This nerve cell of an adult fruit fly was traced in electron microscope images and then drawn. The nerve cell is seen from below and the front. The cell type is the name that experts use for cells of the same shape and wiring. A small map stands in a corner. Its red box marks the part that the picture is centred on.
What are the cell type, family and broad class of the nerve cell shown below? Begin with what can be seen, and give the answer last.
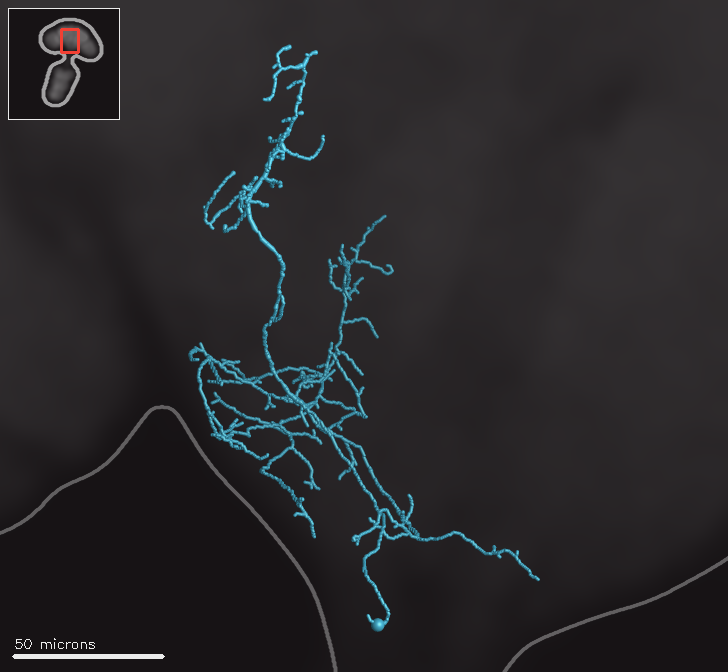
It is in the brain and does not reach the nerve cord. The cell body can be seen at the bottom of the picture. The picture shows dozens of branch ends. The cell type is CB1918. Its family is hemilineage LB3. Its broad class is central-brain intrinsic neuron.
